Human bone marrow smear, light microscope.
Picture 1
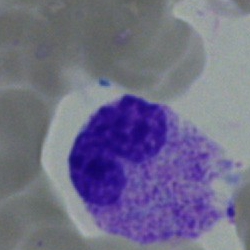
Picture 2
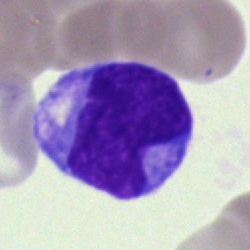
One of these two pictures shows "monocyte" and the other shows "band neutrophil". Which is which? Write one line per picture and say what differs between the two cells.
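Picture 1: band neutrophil. Numerous purple granules fill the cytoplasm.
Picture 2: monocyte. No granules are seen in the cytoplasm.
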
